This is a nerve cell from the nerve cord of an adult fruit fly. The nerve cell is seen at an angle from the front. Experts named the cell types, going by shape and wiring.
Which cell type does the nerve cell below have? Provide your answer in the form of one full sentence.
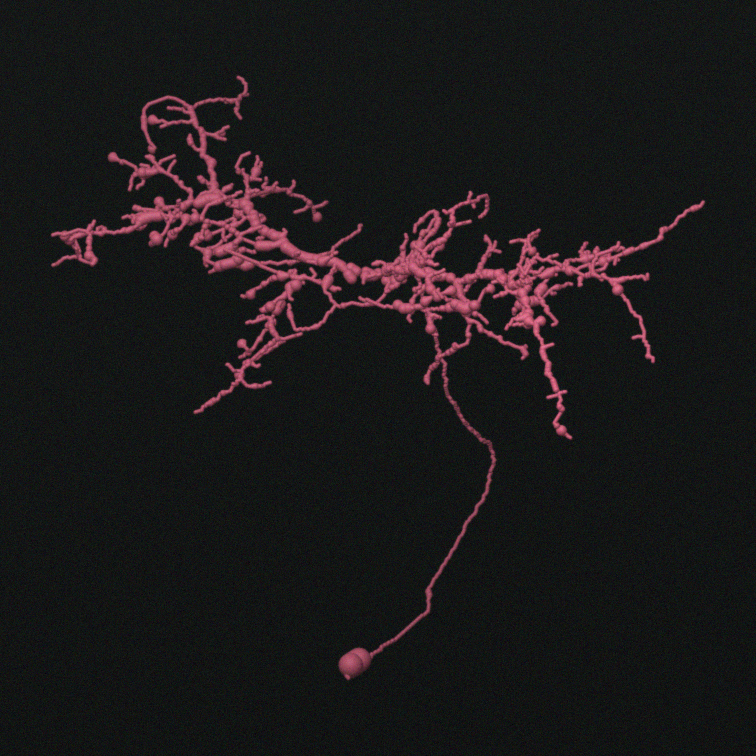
This nerve cell belongs to the cell type IN00A054.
